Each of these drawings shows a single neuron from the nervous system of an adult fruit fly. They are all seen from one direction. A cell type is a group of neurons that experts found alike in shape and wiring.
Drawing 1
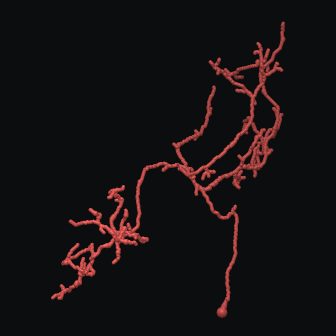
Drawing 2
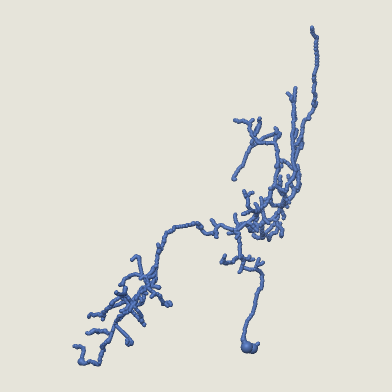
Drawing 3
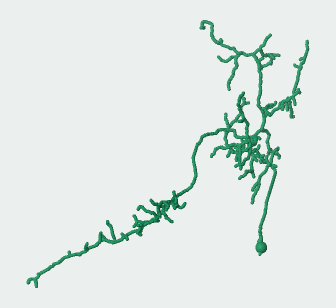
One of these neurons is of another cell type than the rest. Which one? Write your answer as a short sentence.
The neuron in drawing 3 is of another cell type than the rest.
